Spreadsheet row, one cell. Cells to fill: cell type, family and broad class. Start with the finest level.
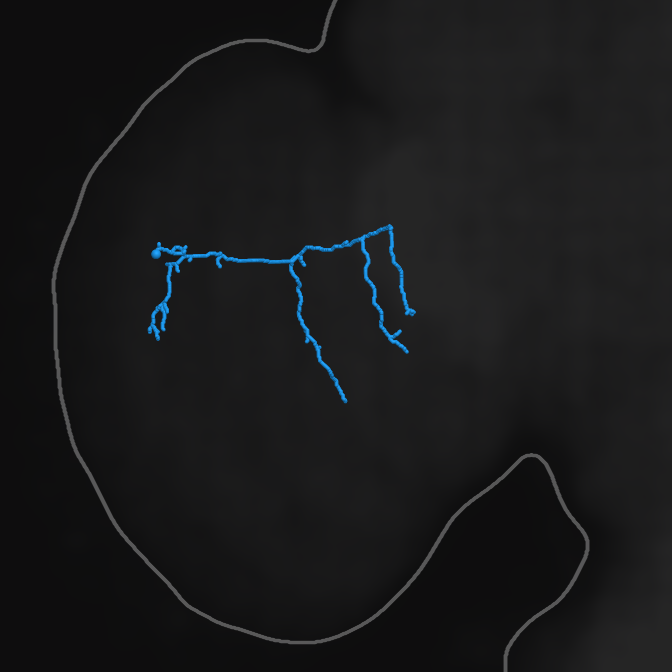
TmY9a; TmY; optic-lobe intrinsic neuron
